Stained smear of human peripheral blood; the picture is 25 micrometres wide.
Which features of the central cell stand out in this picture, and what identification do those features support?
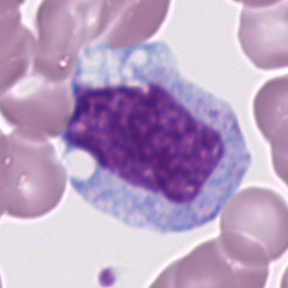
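Looking at the outline, I see angular bulges instead of a smooth curve. The nucleus is elongated, and its outline is irregular and angular too. I can't make out any distinct nucleoli in it. There's a clear round vacuole in the cytoplasm, right at the lower left edge of the nucleus. So this is a monocyte.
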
